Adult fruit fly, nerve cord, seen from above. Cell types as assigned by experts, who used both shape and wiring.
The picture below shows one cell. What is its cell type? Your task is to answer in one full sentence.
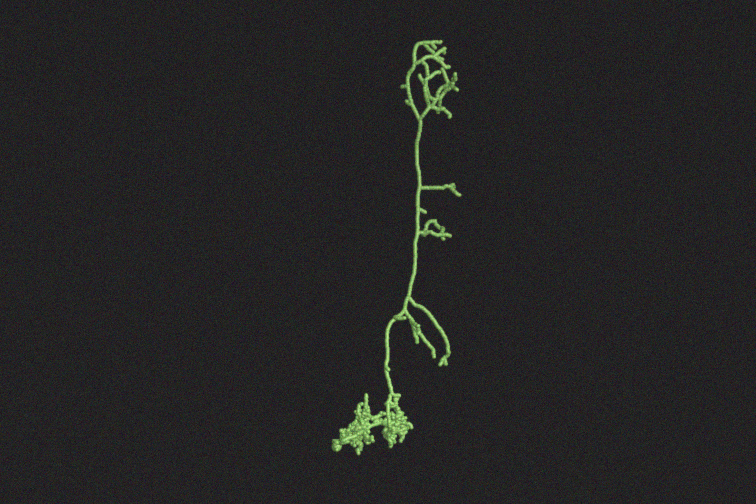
This neuron has been assigned cell type INXXX032.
